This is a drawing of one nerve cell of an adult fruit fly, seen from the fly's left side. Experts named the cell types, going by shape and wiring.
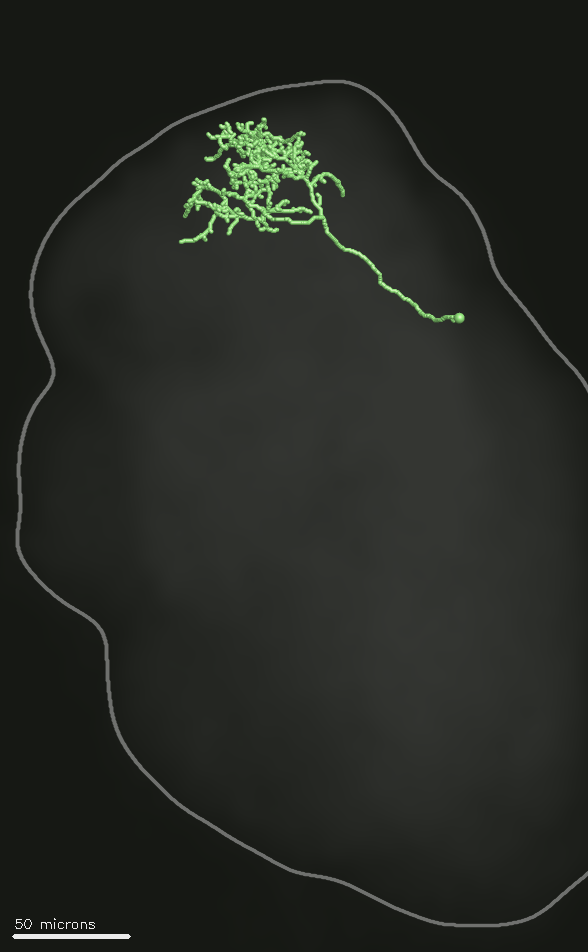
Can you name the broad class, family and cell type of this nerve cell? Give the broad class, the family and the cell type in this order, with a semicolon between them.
central-brain intrinsic neuron; hemilineage DM4_dorsal; SMP405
